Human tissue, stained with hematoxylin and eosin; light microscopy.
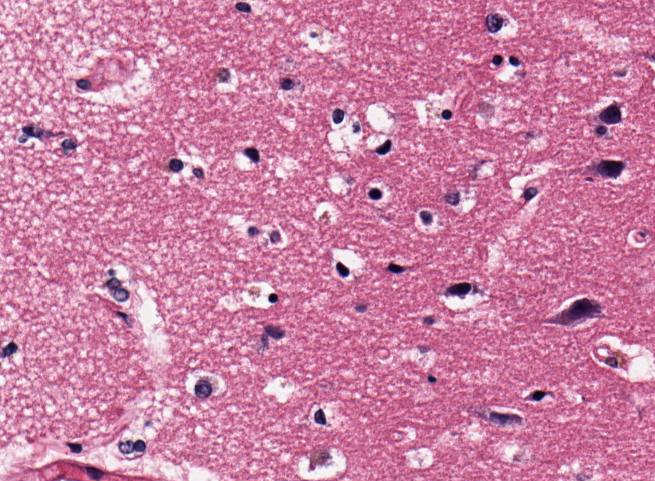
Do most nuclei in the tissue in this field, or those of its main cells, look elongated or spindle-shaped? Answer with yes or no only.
No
